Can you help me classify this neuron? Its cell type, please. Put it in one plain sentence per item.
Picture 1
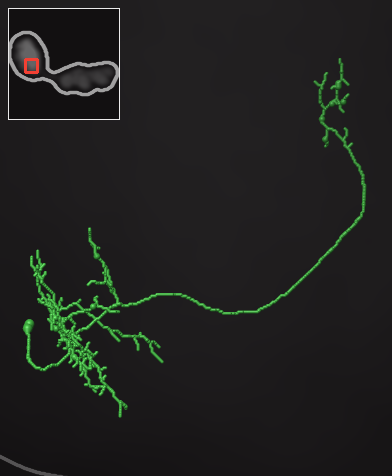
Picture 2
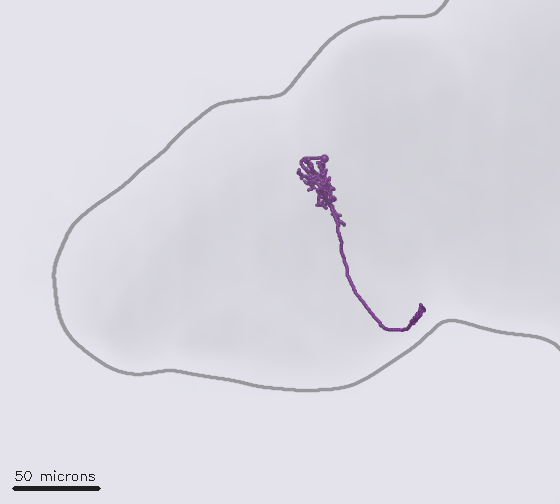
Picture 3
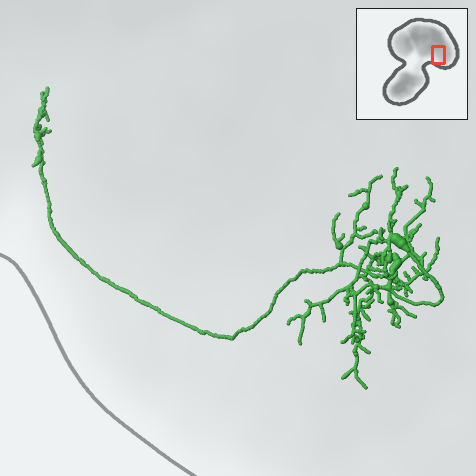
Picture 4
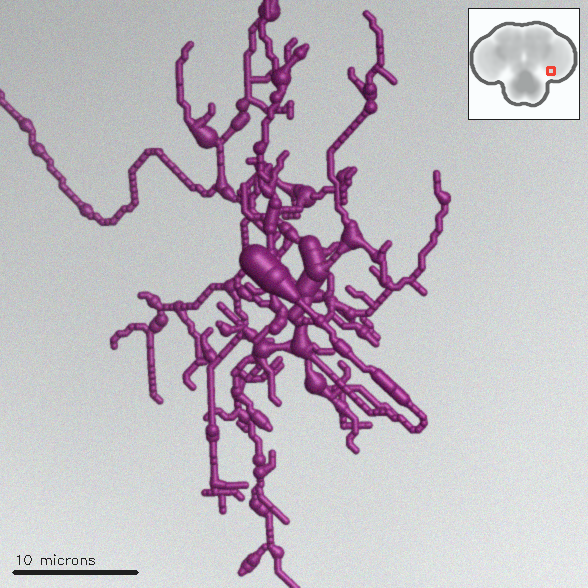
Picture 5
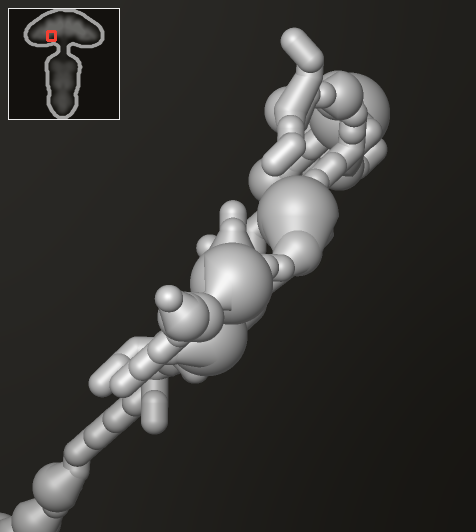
The cell type is TmY10.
